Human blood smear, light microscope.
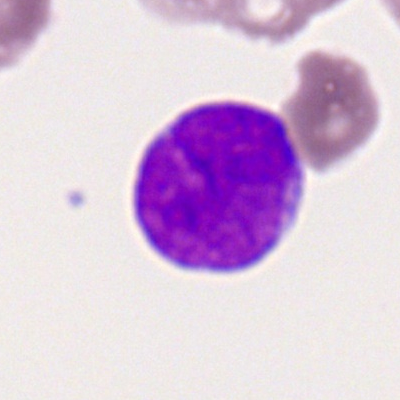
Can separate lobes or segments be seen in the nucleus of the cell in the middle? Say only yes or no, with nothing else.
No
